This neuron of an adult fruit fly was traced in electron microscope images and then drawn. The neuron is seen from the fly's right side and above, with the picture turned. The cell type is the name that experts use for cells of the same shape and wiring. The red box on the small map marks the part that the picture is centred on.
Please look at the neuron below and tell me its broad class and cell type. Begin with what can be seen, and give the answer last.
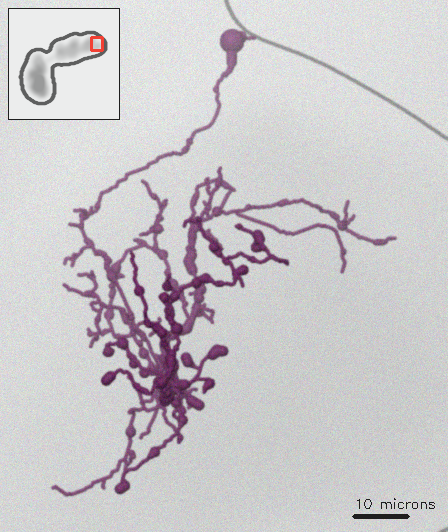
The cell body is at the top of the picture. By the scale bar it is about 85 microns tall in this view. Dozens of branch ends can be seen. Its broad class is nerve-cord intrinsic neuron. The cell type is INXXX424.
